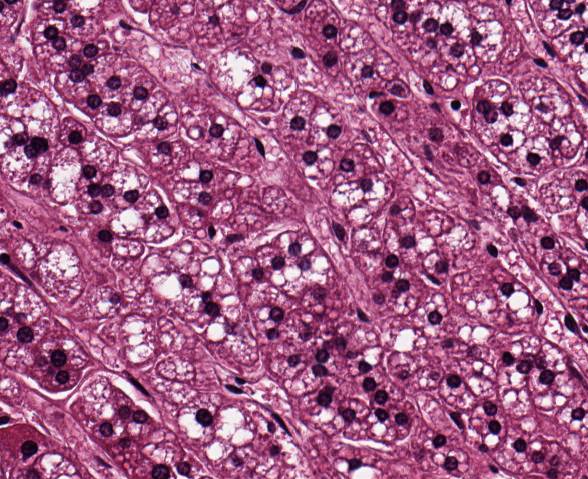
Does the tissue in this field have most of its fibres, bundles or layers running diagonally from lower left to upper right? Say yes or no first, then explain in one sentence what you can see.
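No. The cells are arranged in long cords that run diagonally from upper left to lower right across the field.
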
